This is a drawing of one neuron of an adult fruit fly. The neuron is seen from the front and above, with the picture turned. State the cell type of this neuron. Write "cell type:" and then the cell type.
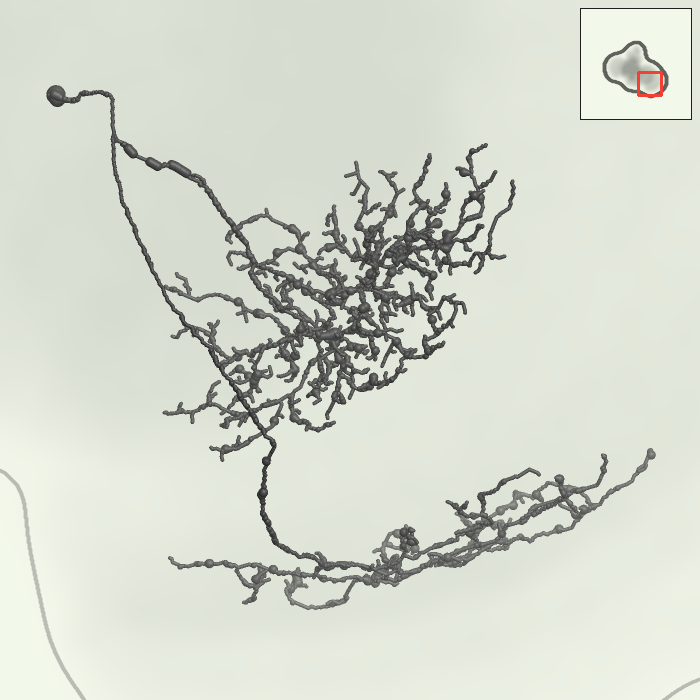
cell type: MeLo10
